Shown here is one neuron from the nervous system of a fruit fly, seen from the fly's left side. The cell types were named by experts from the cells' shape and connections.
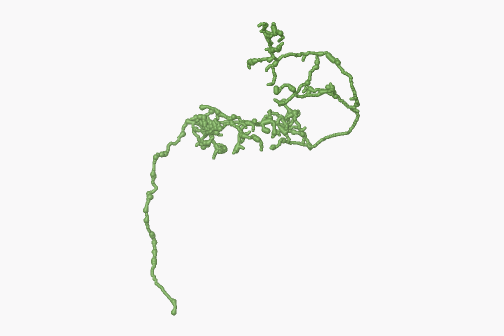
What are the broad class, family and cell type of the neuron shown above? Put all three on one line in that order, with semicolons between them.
sensory neuron entering the brain; class gustatory; PhG1b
